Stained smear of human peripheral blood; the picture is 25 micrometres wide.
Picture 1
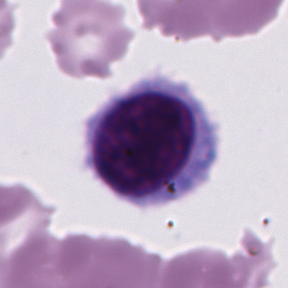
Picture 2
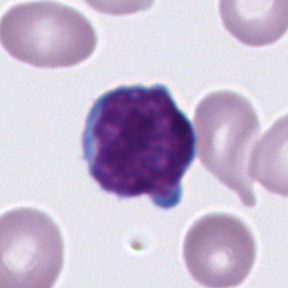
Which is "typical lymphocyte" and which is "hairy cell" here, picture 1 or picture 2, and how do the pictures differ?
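The first picture holds the hairy cell and the second the typical lymphocyte. The cell in the middle of picture 1 measures about 12 micrometres across. Its round nucleus, about 9 micrometres across, fills about 60% of the cell's area. In picture 2 the nucleus is about 10 micrometres across and fills about 80% of the cell's area. The cytoplasm is only a scant rim, seen mainly along the left side of the nucleus.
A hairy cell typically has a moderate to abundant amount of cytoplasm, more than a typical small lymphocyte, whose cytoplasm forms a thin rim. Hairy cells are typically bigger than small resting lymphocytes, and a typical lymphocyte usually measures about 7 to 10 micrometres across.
The cell edges differ. The hairy cell's border is fringed with fine, short, irregular projections. The typical lymphocyte has a roughly round outline with a slightly irregular, uneven edge, and a small rounded bleb of blue cytoplasm bulges out at its lower right. In both cells the chromatin is dense and dark purple; it shows only a faint mottled texture in picture 1 and is coarsely clumped in picture 2. No distinct nucleoli can be seen in the hairy cell.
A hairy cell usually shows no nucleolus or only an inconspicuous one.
Neither cell shows granules in its cytoplasm. The hairy cell stands free of the surrounding red cells, while a red cell lies against the right edge of the typical lymphocyte. In picture 1, small dark refractile specks of debris lie over the lower right of the nucleus and on the background below the cell.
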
